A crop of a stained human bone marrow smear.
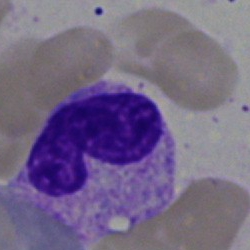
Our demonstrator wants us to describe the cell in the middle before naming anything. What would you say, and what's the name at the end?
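Hmm, the nucleus here is kidney-shaped, with one deep indentation. It lies in the upper-left part of the cell, so most of the cytoplasm is to the lower right. That cytoplasm is abundant and pale lilac. And the outline stays smooth; I see no surface projections. So this is a band neutrophil.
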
